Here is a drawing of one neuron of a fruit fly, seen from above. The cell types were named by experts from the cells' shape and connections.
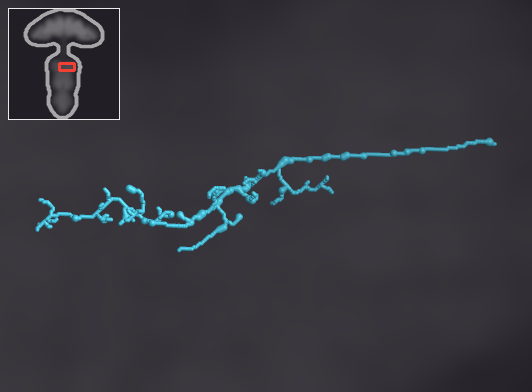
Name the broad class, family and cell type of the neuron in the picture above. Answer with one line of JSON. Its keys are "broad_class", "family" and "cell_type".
{"broad_class": "sensory neuron entering the nerve cord", "family": "class gustatory", "cell_type": "LgLG5"}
